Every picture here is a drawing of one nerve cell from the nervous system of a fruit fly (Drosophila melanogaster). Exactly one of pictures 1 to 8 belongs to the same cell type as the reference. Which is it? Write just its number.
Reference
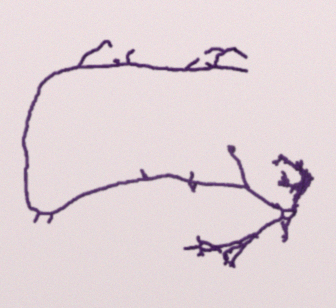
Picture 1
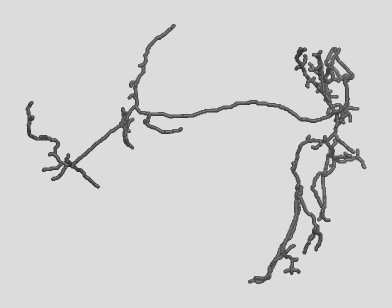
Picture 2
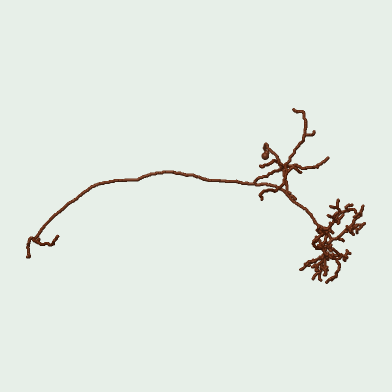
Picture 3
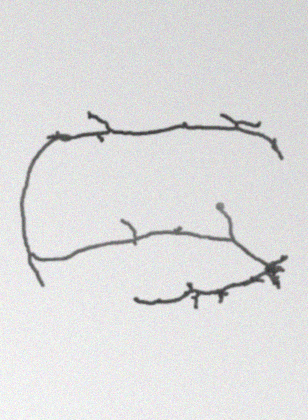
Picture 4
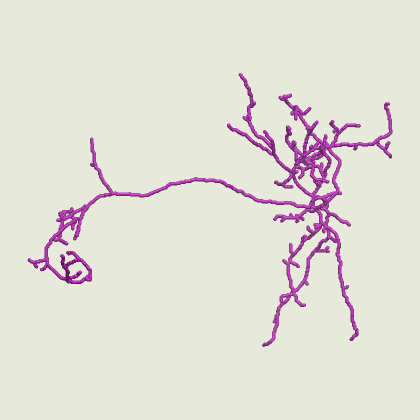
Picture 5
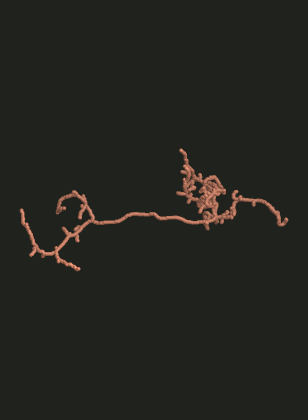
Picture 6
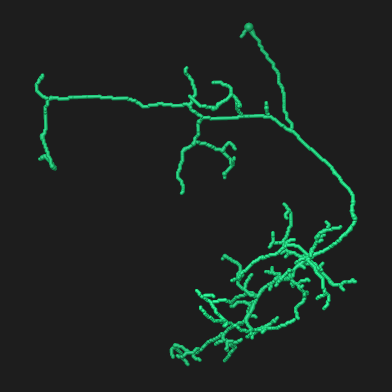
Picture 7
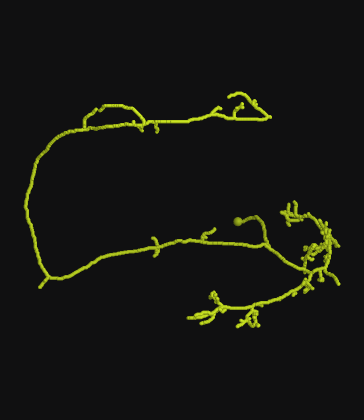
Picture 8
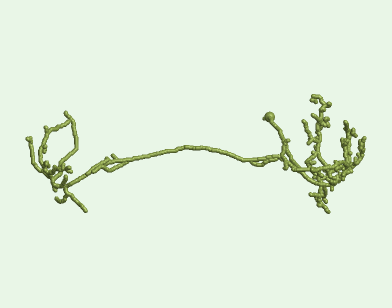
7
